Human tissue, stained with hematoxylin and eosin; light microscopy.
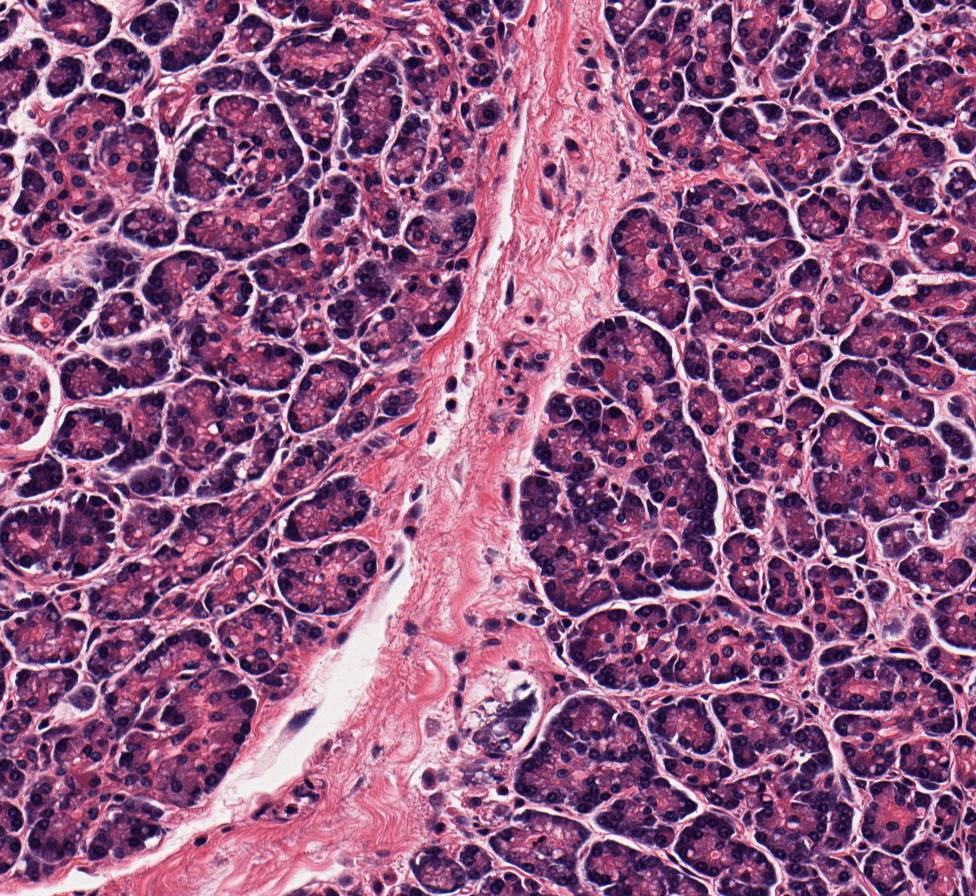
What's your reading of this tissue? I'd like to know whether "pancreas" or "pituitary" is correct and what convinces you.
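This is pancreas. Its acinar cells have round nuclei toward the base, away from the acinar centre. Their basal cytoplasm is dark purple; toward the acinar centre it is pinker and granular. A band of pink fibrous connective tissue, its wavy collagen fibres running lengthwise, passes from top centre to bottom left between two areas of glandular tissue.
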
